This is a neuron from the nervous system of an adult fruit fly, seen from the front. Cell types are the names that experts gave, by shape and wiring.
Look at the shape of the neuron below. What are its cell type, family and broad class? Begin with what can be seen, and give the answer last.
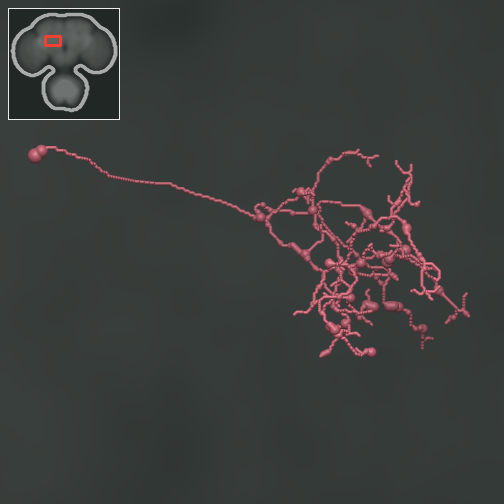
The picture shows dozens of branch ends. In this view it is wider than it is tall. Its cell type is CB1824. Its family is hemilineage ALl1_dorsal. Its broad class is central-brain intrinsic neuron.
